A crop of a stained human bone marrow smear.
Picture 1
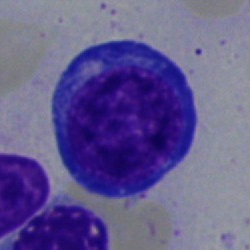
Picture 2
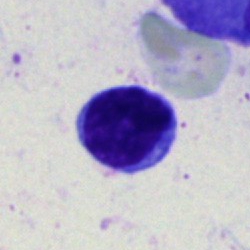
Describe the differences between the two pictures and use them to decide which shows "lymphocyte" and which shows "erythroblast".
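Picture 1 shows an erythroblast and picture 2 a lymphocyte. In picture 1 the cytoplasm forms a deep blue band that runs all the way around the nucleus, whereas in picture 2 the cytoplasm is only a thin rim, clearest along the lower right edge. The chromatin of the erythroblast is speckled, with darker clumps lying among paler spots; that of the lymphocyte is dark purple and densely clumped. Picture 1 also has a paler patch in the cytoplasm at the upper left of the nucleus. The lymphocyte's outline is round to slightly oval with a smooth edge, and no distinct nucleoli are visible in its nucleus.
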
